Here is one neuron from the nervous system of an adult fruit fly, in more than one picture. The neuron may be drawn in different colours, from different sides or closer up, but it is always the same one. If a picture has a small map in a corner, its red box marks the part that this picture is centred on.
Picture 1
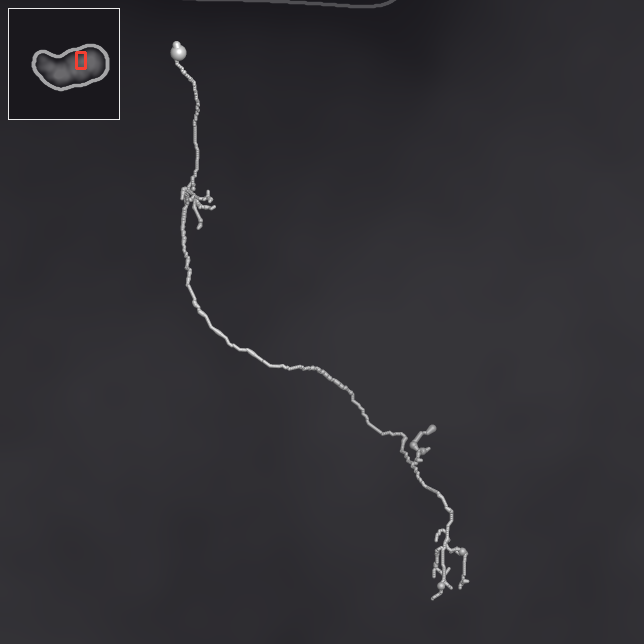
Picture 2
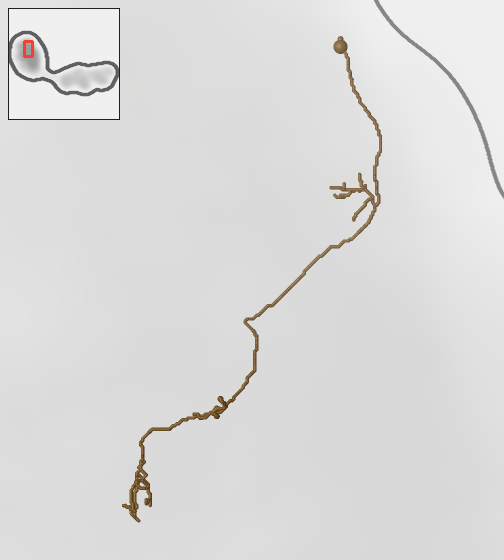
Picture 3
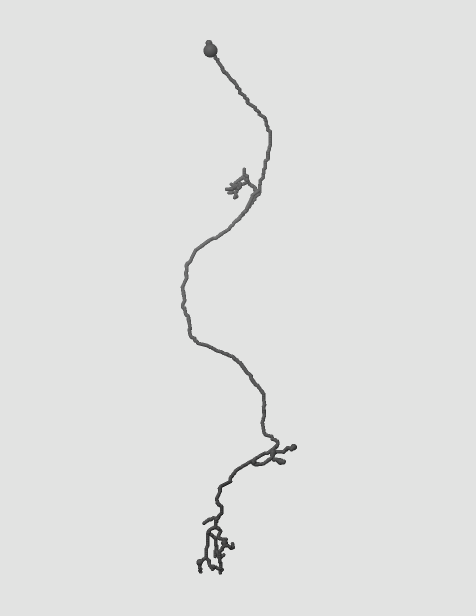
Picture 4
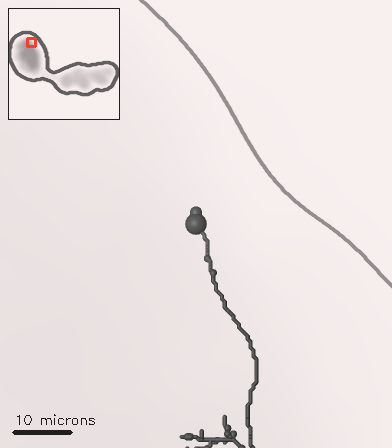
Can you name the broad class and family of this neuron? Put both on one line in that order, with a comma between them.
central-brain intrinsic neuron, class CX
